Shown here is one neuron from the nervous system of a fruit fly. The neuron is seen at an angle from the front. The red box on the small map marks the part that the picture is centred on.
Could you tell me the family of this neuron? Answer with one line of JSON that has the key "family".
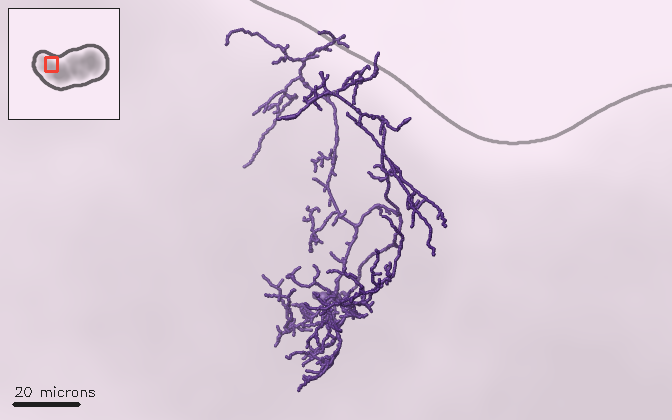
{"family": "hemilineage 16B"}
